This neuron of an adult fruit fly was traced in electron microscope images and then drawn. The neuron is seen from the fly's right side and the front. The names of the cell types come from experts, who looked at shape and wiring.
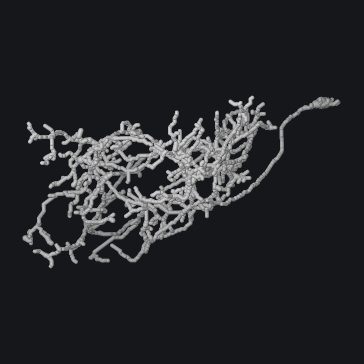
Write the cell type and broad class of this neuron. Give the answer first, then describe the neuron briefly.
It is of cell type GNG248. This is a central-brain intrinsic neuron. Dozens of branch ends can be seen. In this view it is wider than it is tall.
